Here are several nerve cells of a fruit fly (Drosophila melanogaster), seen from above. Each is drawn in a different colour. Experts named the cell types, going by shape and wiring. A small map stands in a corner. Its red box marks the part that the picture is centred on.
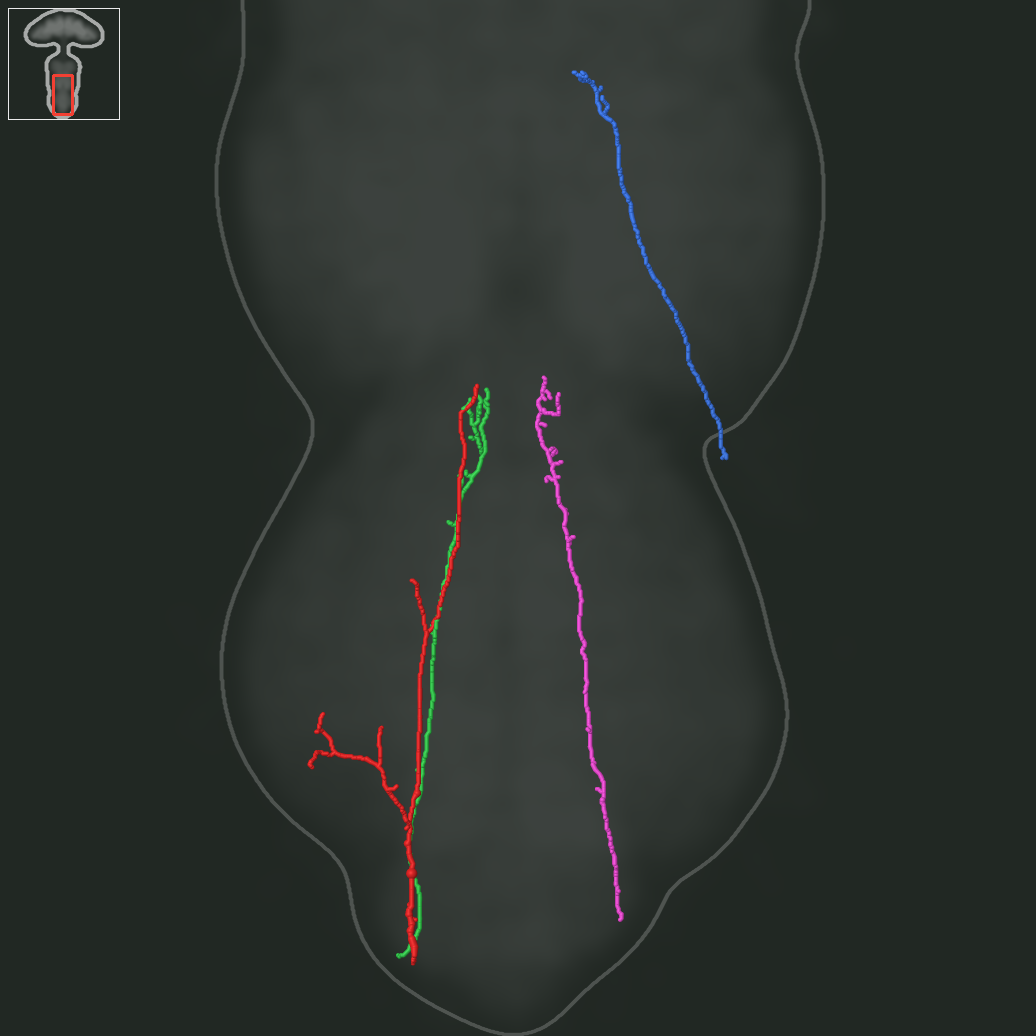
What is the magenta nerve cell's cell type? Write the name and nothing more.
SNpp47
